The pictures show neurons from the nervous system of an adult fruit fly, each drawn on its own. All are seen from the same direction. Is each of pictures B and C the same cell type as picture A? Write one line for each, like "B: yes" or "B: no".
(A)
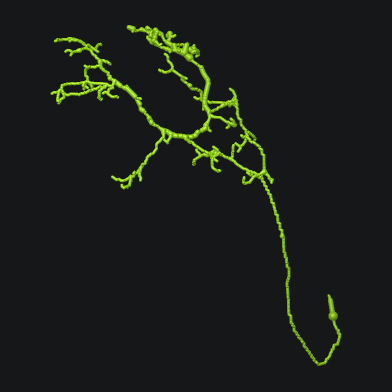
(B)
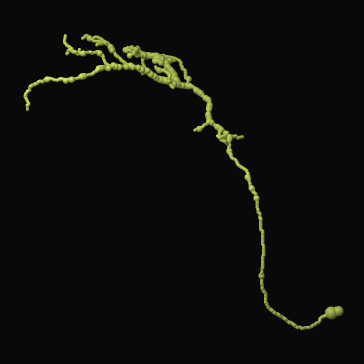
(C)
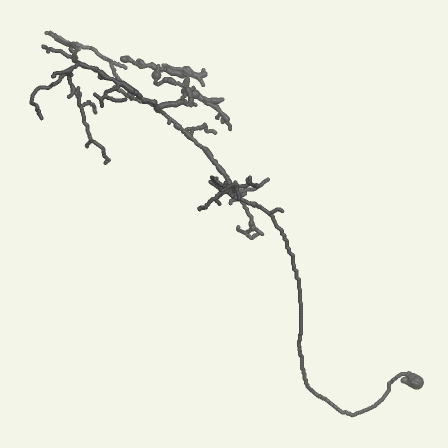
B: no
C: yes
